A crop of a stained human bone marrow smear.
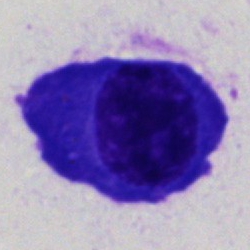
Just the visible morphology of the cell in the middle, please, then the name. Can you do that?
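Wider than it is tall, this cell has a broadly oval outline with an uneven edge, small bumps running along its border. The nucleus lies off-centre, toward the right side of the cell. The cytoplasm is abundant and stains a deep blue. The cell is a plasma cell.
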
